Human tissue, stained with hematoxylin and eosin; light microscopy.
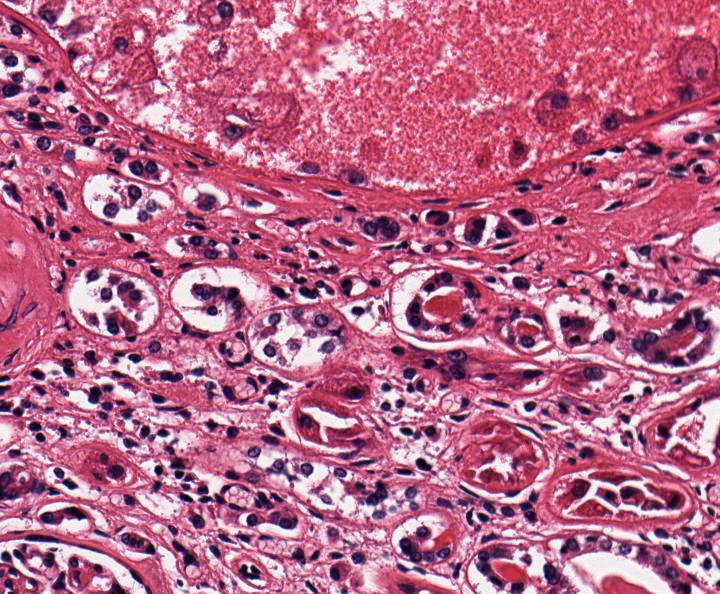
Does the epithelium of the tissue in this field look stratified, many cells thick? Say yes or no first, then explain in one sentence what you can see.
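No. The middle and lower field hold many round to oval tubules lined by a single layer of cuboidal epithelium.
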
